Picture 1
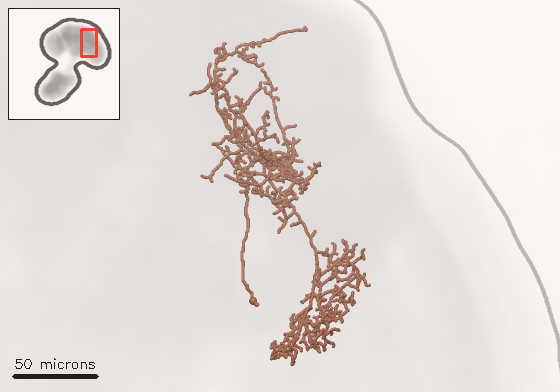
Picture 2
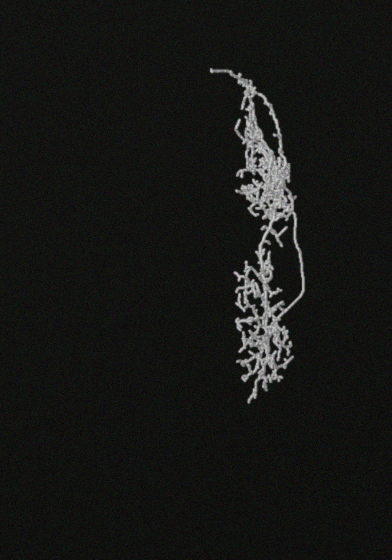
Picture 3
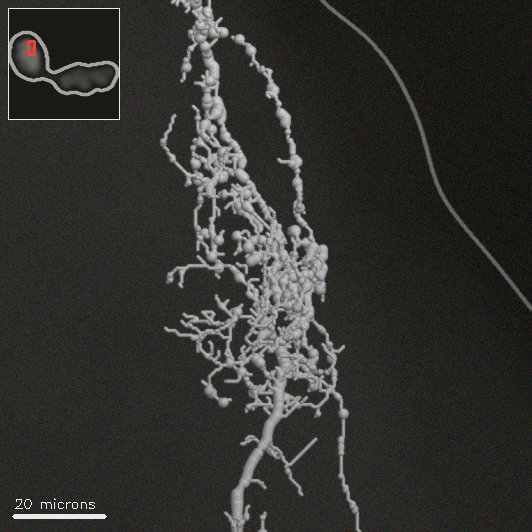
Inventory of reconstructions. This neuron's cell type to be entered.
LoVP45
